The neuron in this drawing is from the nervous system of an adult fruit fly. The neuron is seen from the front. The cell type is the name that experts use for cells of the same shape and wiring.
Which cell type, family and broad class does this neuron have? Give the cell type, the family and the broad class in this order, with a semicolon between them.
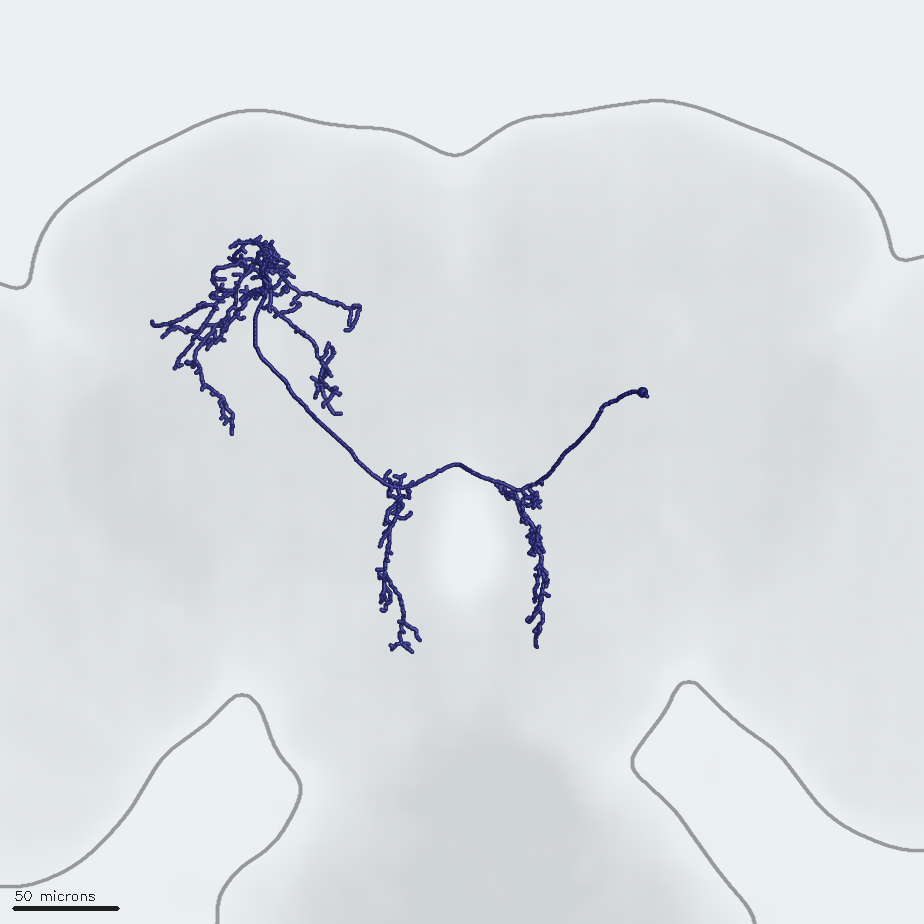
mAL_m2b; hemilineage CREa1_ventral; central-brain intrinsic neuron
